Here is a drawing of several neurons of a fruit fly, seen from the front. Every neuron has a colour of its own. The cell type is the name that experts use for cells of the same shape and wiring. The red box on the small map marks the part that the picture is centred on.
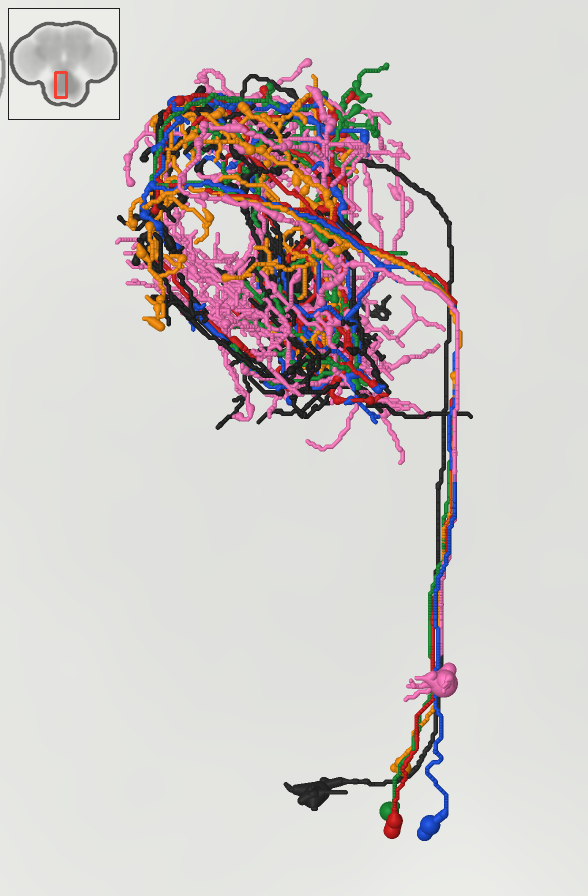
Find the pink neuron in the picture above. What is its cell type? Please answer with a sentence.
The cell type is IN02A013.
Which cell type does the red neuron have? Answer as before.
The cell type is IN02A053.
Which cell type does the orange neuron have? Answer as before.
The cell type is IN02A050.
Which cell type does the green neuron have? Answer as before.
The cell type is IN02A048.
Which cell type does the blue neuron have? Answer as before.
The cell type is IN02A056_c.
